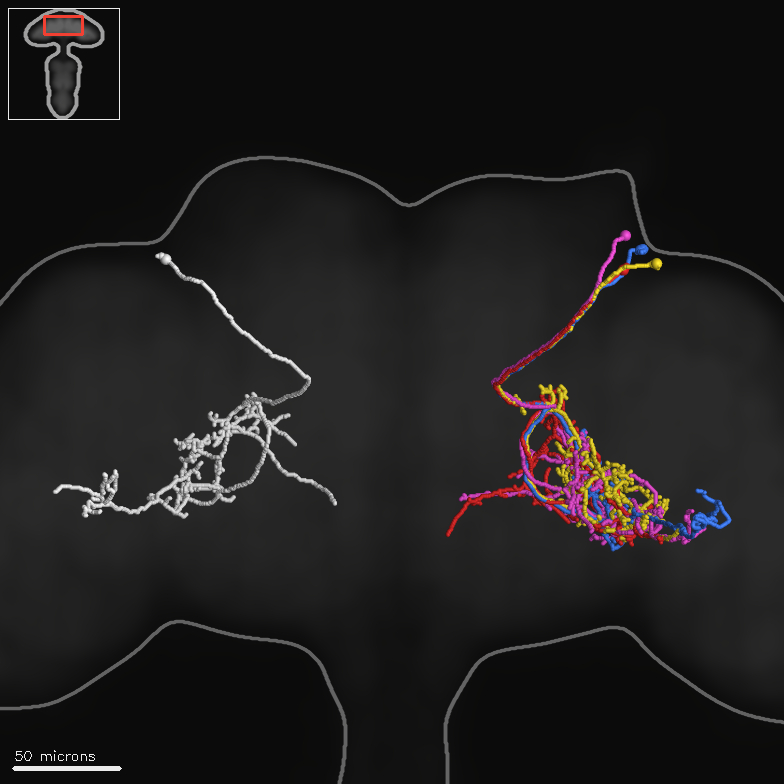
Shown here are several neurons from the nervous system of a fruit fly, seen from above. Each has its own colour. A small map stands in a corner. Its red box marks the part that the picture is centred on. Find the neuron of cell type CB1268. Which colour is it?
yellow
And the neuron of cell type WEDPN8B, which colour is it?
blue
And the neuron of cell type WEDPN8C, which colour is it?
white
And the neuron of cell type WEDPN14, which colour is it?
magenta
